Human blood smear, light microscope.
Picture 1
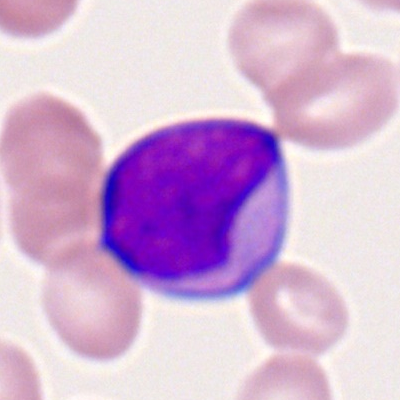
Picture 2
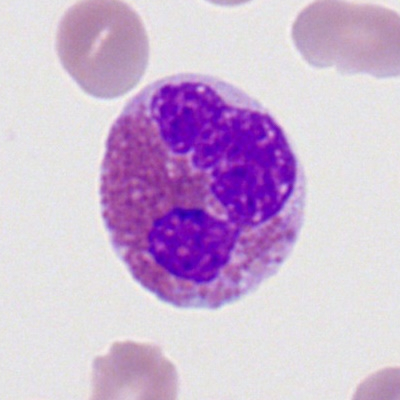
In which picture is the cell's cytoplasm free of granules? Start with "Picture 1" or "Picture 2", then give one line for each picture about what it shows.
Picture 1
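Picture 1: No granules are visible in the cytoplasm.
Picture 2: The cytoplasm is packed with coarse pinkish-red granules.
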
